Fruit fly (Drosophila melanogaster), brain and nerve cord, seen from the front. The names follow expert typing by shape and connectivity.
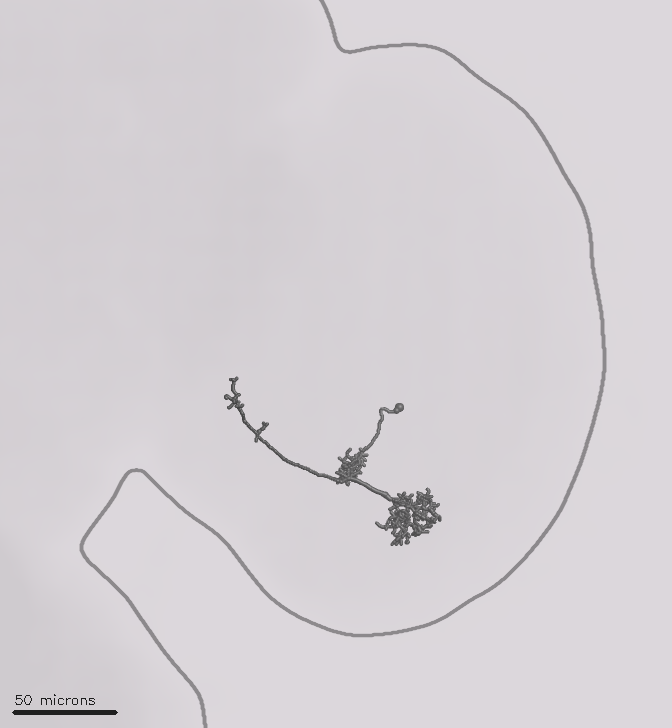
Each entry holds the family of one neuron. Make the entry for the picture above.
Y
